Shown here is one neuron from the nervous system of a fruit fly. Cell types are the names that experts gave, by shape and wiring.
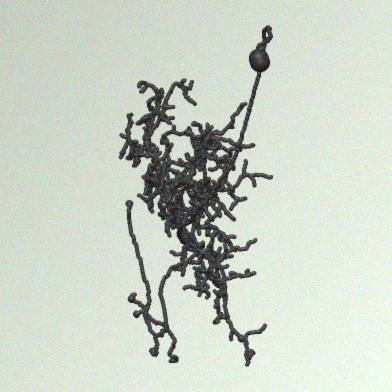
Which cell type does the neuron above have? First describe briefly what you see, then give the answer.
The picture shows dozens of branch ends. As drawn here it is taller than it is wide. This is a nerve-cord intrinsic neuron. Its cell type is IN23B057.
